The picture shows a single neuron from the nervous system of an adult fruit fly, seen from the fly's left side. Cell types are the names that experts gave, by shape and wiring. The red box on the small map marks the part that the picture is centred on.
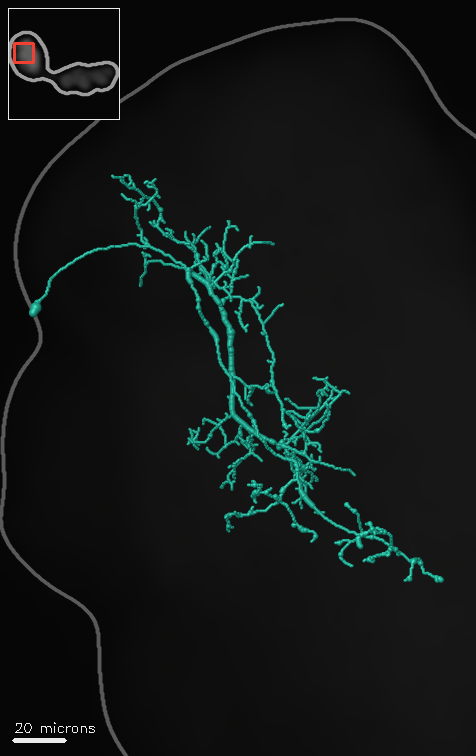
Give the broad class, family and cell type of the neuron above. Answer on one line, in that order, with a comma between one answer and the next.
central-brain intrinsic neuron, hemilineage CREa2_ventral, LAL029_a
